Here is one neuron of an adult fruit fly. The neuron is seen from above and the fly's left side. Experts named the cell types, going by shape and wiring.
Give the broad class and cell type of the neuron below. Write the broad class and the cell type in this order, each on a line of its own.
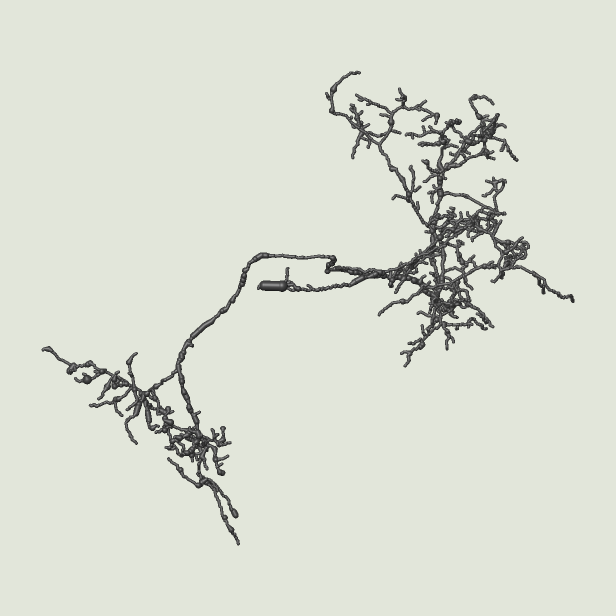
central-brain intrinsic neuron
SLP443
